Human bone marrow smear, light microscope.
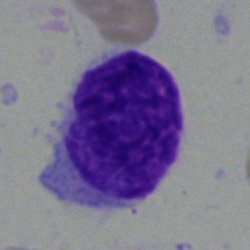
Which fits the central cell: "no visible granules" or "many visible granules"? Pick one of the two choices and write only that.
No visible granules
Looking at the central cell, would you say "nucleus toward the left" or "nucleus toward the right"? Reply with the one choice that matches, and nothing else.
Nucleus toward the right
